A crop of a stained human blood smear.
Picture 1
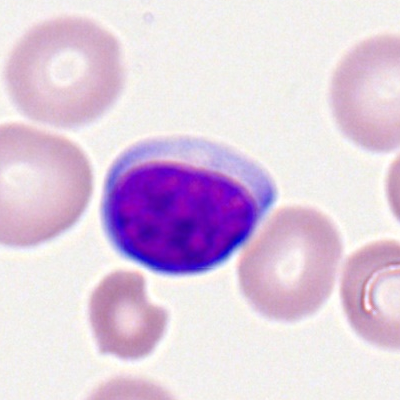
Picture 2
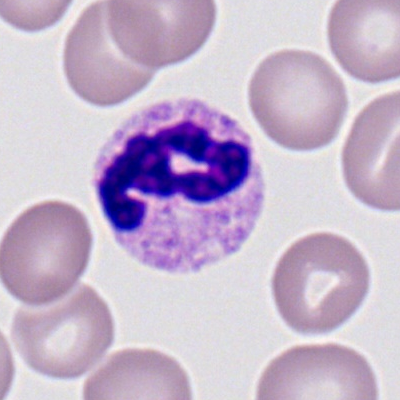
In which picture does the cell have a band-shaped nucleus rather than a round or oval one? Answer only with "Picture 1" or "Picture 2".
Picture 2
